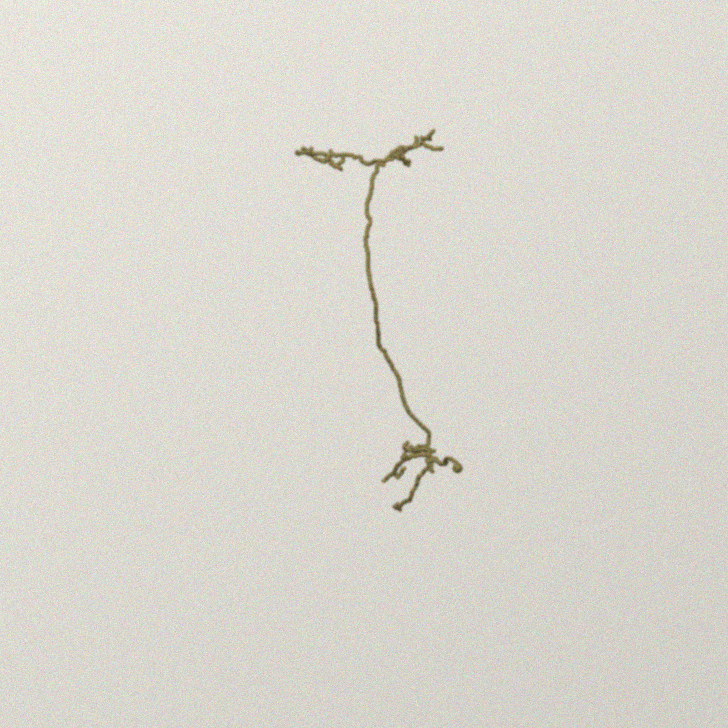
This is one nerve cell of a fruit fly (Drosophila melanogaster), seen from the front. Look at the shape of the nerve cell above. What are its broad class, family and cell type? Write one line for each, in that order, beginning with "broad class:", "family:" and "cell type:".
broad class: central-brain intrinsic neuron
family: hemilineage FLAa2
cell type: PRW007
